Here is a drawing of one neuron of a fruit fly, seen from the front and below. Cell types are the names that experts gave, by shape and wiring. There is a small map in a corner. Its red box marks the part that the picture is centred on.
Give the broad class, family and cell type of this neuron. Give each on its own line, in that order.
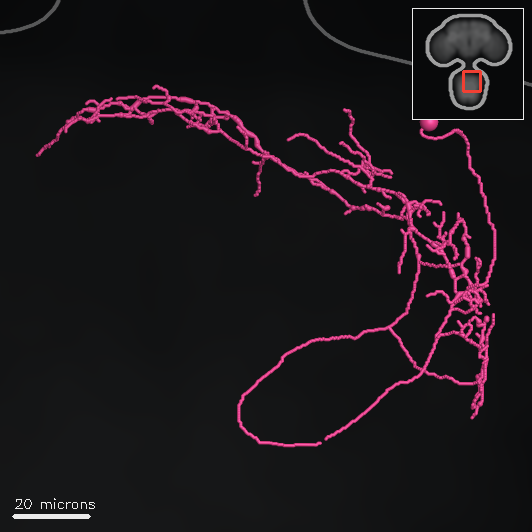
nerve-cord intrinsic neuron
hemilineage 17A
IN17A111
